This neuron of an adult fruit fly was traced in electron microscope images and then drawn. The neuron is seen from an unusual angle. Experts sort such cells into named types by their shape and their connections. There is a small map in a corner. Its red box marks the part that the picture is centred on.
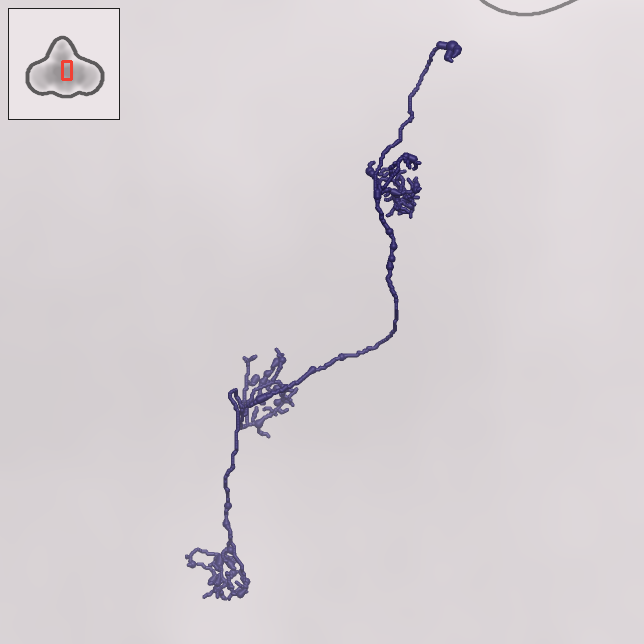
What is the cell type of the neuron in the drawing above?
PFNd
